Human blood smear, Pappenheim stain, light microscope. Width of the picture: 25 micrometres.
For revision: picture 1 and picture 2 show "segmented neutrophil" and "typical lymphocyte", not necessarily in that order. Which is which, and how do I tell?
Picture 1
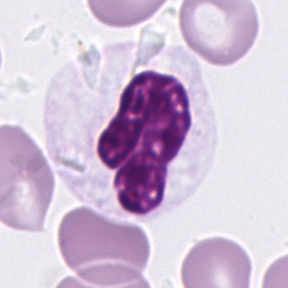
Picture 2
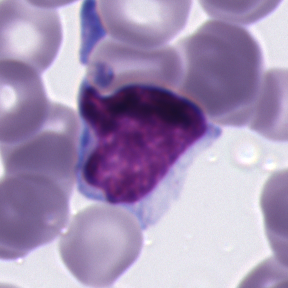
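Right, picture 1 holds the segmented neutrophil and picture 2 the typical lymphocyte. I start with the cytoplasm: in the segmented neutrophil it is abundant, covering much more area than the nucleus, but in the typical lymphocyte the nucleus fills most of the cell and leaves a narrow rim. In colour it is very pale greyish-lilac, nearly colourless, in the neutrophil and pale blue in the lymphocyte.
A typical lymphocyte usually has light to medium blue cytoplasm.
Granules: none coarse in the neutrophil, none at all in the lymphocyte.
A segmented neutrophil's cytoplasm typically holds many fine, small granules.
Outlines differ too: roughly round with a faint, poorly defined edge for the neutrophil, irregular and angular for the lymphocyte. And there's a notch in the upper left edge of the lymphocyte's nucleus.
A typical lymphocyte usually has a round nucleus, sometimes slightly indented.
The chromatin, though, is dark purple and coarsely clumped in both.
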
